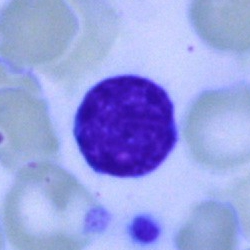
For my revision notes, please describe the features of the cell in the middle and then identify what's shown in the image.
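Taking the features in turn, the outline is round and smooth. The chromatin is dense and dark violet, with small paler spots scattered through it. No granules are seen, and no vacuoles either. The cell in the middle is a lymphocyte.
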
